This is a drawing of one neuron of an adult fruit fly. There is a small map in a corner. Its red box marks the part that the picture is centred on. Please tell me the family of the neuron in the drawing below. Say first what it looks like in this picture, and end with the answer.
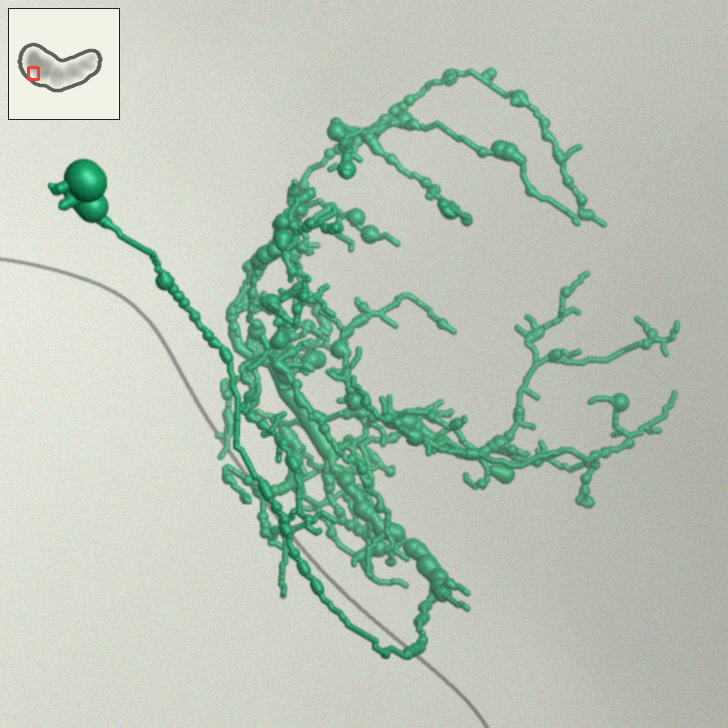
The cell body can be seen at the upper left of the picture. Dozens of branch ends can be seen. Its broad class is central-brain intrinsic neuron. The family is hemilineage MD_SA1.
